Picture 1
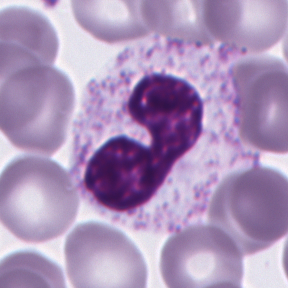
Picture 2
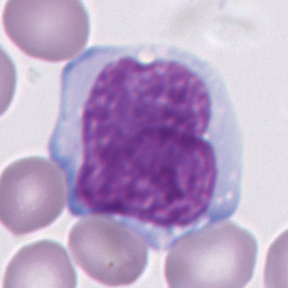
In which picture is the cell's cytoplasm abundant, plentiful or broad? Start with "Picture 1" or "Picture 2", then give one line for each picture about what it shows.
Picture 1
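Picture 1: The cytoplasm is abundant and very pale pinkish-lilac.
Picture 2: The nucleus fills most of the cell.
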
